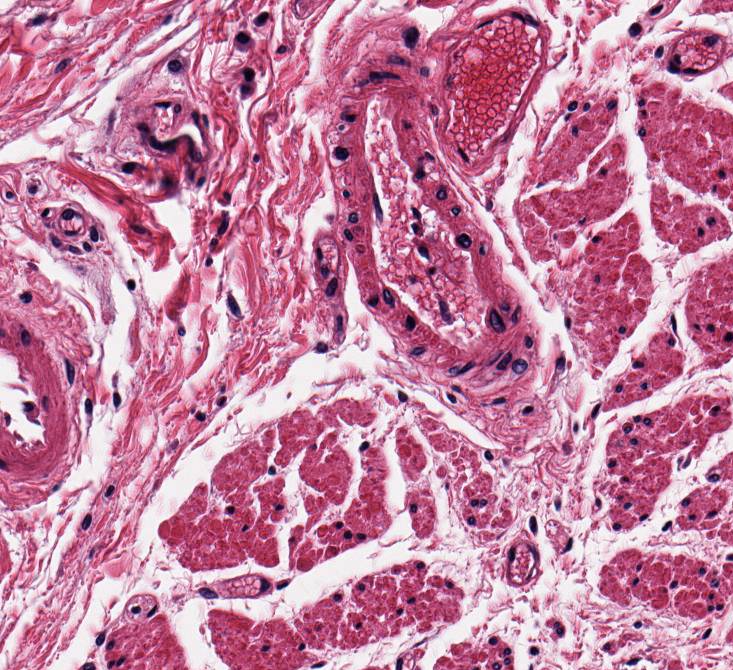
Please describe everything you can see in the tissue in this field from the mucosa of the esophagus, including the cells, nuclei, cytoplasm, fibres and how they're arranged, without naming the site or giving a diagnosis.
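Look at the right and lower part: compact red-pink bundles of smooth muscle, cut mostly in cross-section, broken into many irregular fascicles. Small dark round nuclei sit singly within the fascicles. The upper left holds looser fibrous tissue: wavy pink collagen strands, scattered spindle-shaped nuclei.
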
